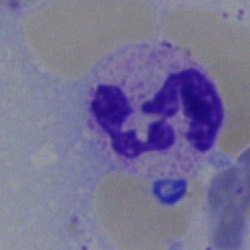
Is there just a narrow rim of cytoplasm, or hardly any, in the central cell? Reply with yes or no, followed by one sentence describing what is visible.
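No. The cytoplasm is abundant and pale pinkish-lilac.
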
